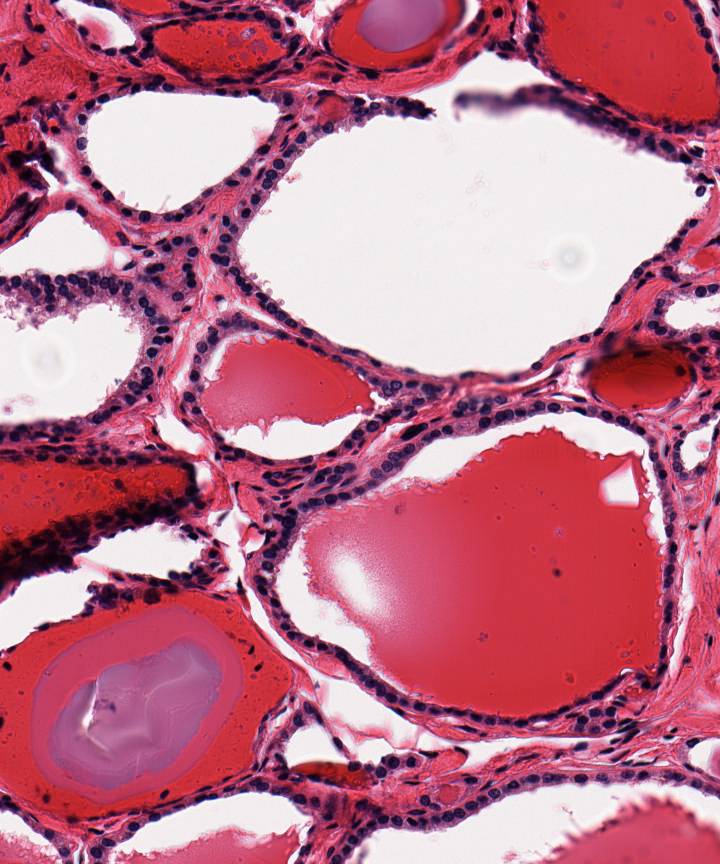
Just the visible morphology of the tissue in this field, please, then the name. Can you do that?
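First, the arrangement: closely packed, rounded follicles of widely varying size fill the whole field. Second, the lining: a single layer of flattened to low cuboidal cells with small, dark, round nuclei. Third, the contents: several follicles in the upper half look empty and white. Fourth, the partitions: thin strands of pink fibrous tissue carrying small vessels, without fat cells. The tissue is thyroid.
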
